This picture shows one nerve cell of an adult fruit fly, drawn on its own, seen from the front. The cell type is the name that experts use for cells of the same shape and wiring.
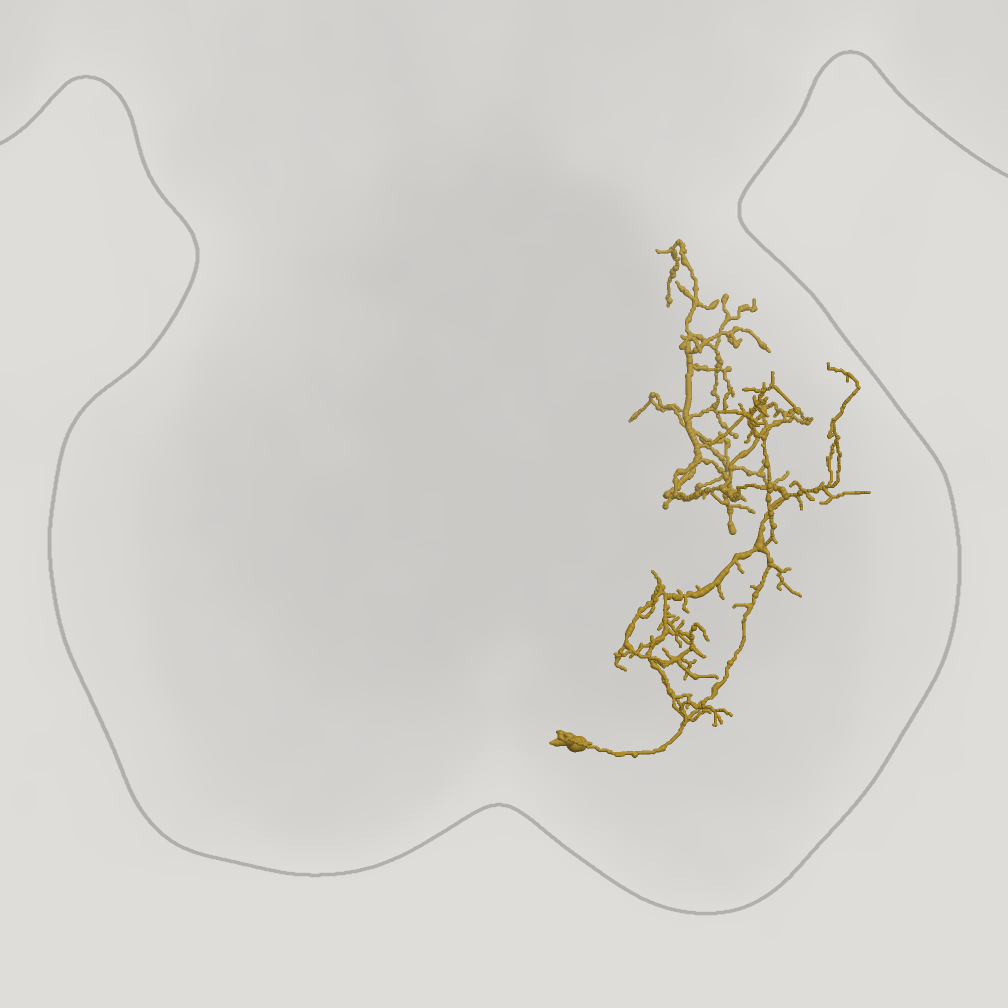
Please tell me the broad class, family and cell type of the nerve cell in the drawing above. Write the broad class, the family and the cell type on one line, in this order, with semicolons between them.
nerve-cord intrinsic neuron; hemilineage 07B; IN07B014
